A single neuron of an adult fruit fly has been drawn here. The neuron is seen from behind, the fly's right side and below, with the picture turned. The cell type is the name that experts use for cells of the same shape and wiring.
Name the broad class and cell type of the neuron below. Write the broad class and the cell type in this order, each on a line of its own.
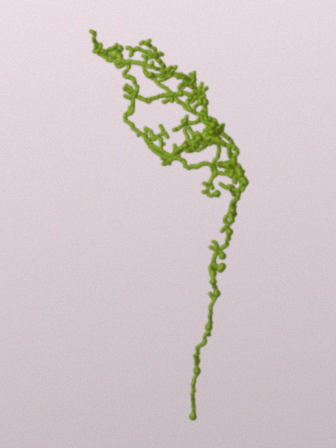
nerve-cord intrinsic neuron
INXXX426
